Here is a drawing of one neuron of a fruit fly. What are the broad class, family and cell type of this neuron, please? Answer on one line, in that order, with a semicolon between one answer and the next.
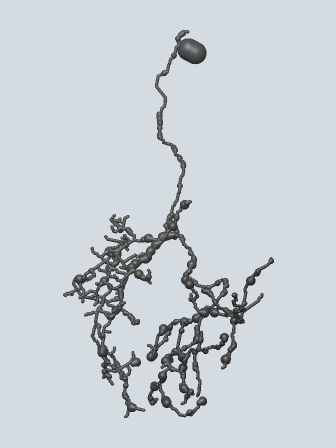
optic-lobe intrinsic neuron; LPi; LPi3b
